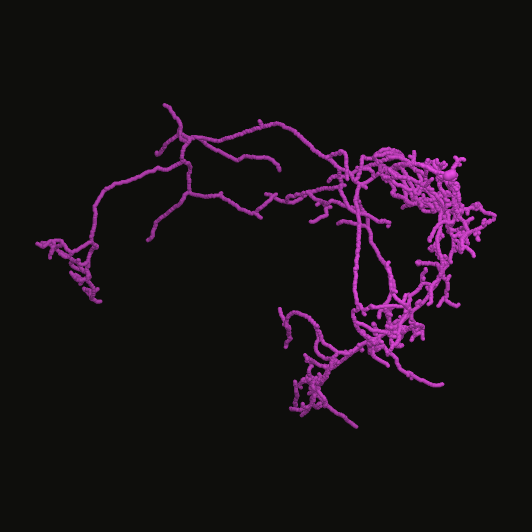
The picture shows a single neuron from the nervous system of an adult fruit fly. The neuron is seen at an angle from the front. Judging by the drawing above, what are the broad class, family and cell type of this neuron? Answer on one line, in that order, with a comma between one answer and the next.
central-brain intrinsic neuron, hemilineage VLPd1, AVLP036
